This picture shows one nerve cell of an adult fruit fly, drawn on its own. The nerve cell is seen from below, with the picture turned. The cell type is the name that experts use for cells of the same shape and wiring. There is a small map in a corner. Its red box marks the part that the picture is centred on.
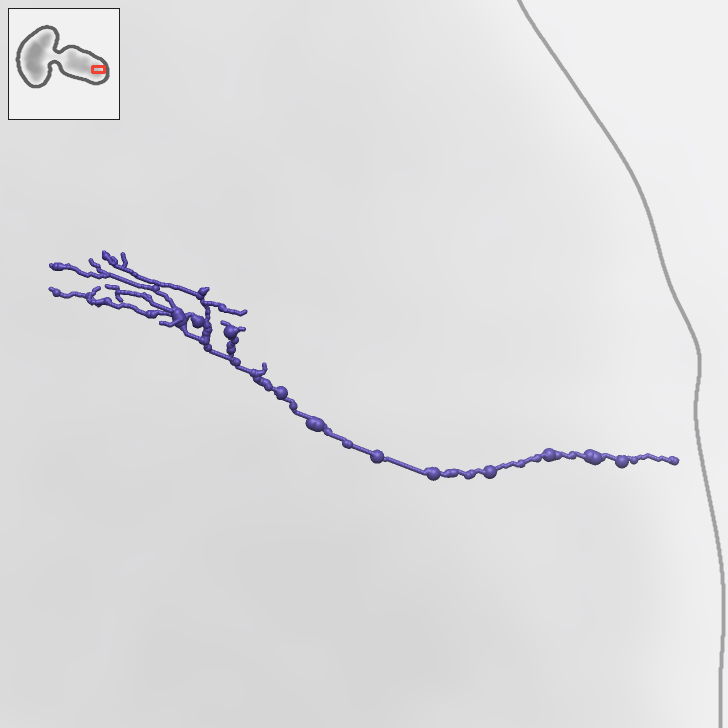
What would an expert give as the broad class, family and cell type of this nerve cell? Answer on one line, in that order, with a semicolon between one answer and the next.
sensory neuron entering the nerve cord; class gustatory; LgLG1a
